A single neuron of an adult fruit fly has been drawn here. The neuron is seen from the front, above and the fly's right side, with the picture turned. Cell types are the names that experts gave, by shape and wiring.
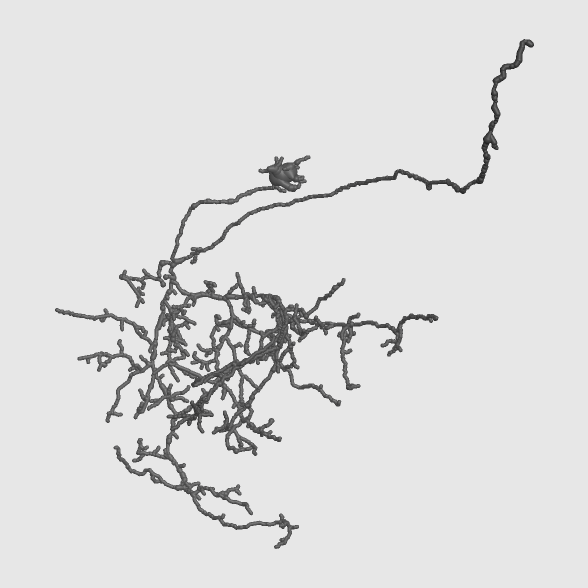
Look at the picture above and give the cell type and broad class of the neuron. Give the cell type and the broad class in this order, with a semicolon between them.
GNG668; motor neuron of the brain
